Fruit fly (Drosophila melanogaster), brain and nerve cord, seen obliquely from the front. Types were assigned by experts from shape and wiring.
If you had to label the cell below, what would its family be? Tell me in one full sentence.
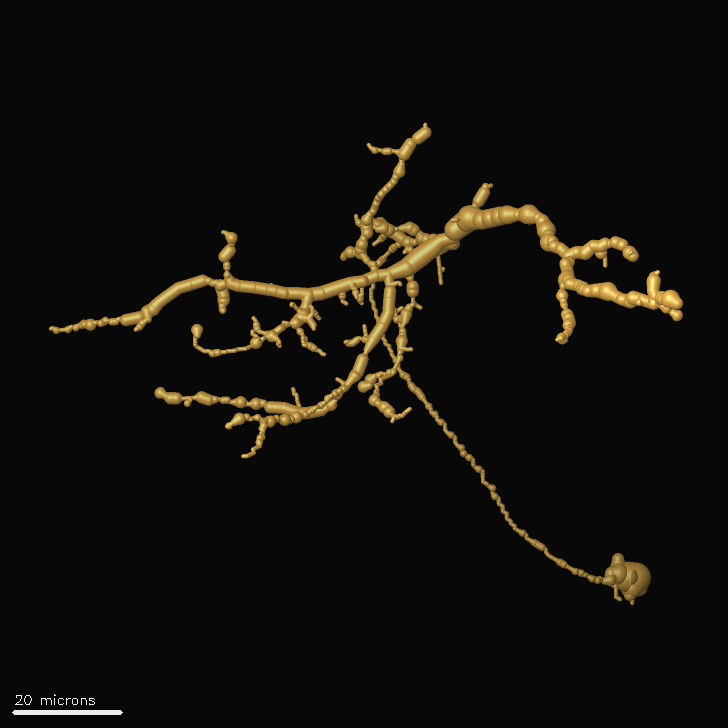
The family that includes this neuron is hemilineage 06A.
